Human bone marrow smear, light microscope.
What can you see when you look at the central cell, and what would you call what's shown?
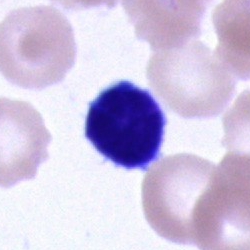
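First, the shape is roughly round, with a slightly uneven, bumpy edge. Second, the nucleus fills almost the whole cell. Third, the chromatin is dense and stains a uniform dark blue-purple. Finally, no granules are visible anywhere in the cell. The cell is a lymphocyte.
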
